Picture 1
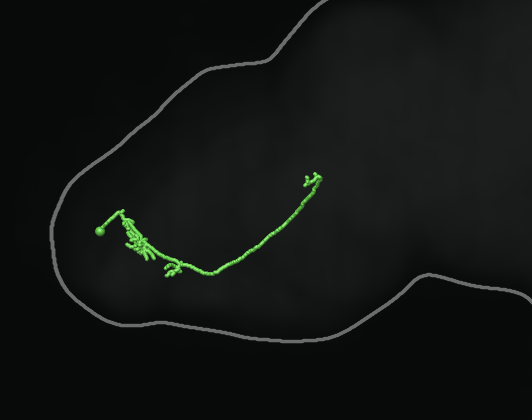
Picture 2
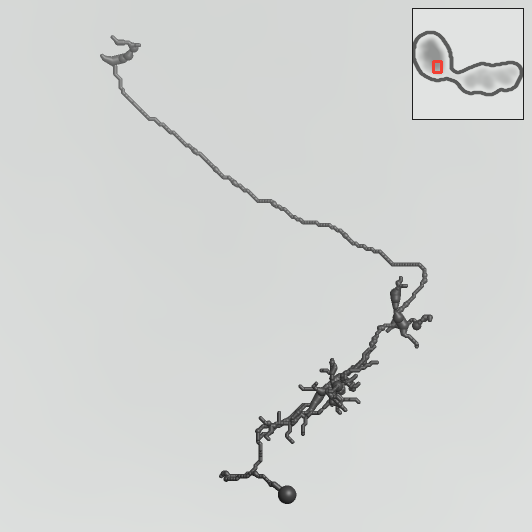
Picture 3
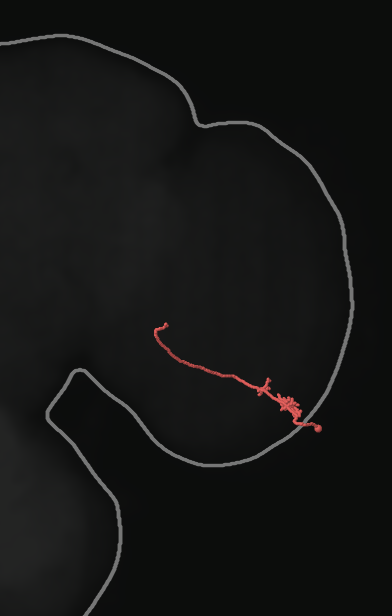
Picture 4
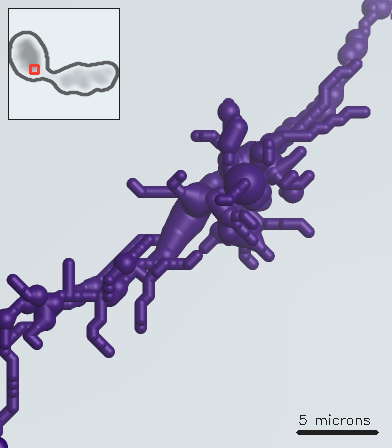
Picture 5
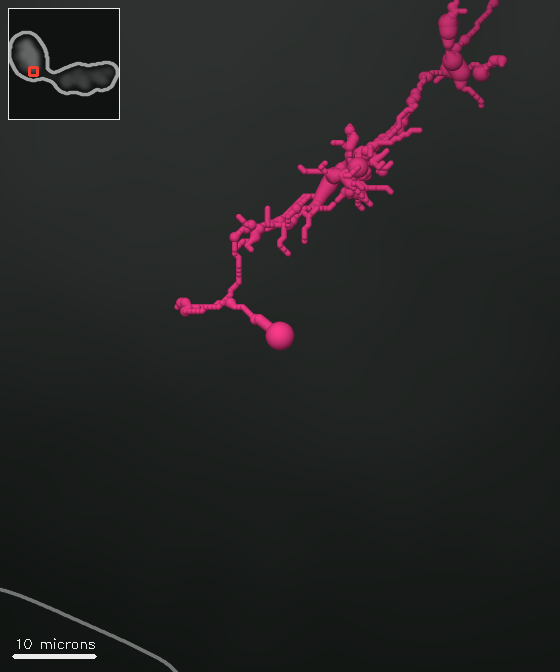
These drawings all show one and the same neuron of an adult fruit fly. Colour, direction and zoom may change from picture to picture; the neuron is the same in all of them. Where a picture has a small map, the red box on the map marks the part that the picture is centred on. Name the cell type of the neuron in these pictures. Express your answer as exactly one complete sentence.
The neuron is typed under the name Tm20.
